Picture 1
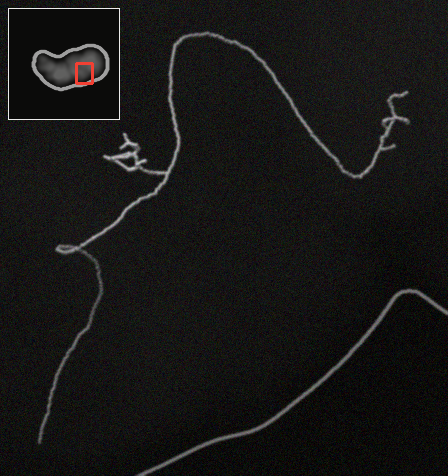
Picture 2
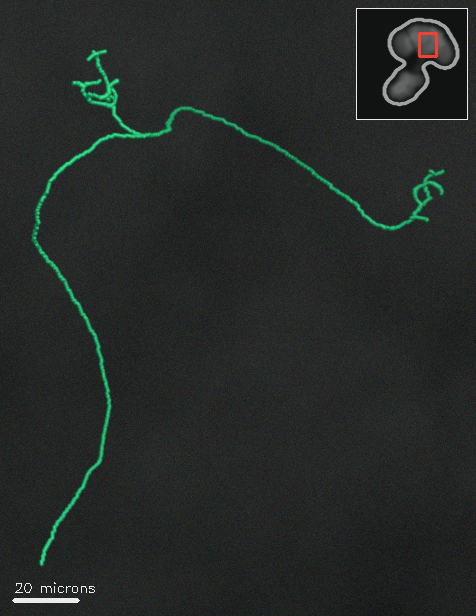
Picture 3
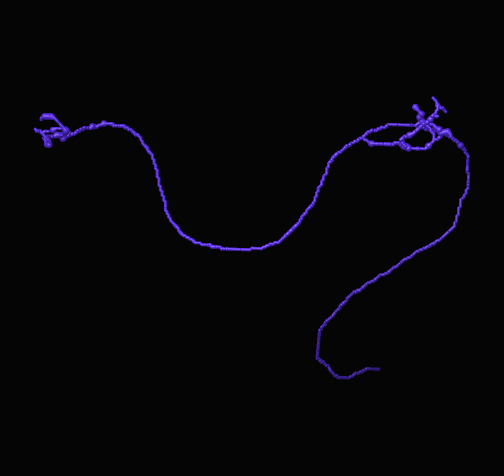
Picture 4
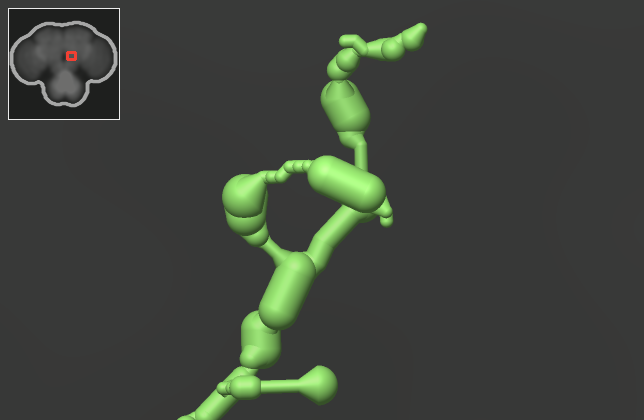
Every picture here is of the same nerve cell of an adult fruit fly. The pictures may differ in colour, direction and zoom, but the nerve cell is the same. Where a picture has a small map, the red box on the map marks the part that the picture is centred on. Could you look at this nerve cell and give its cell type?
ORN_VC1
